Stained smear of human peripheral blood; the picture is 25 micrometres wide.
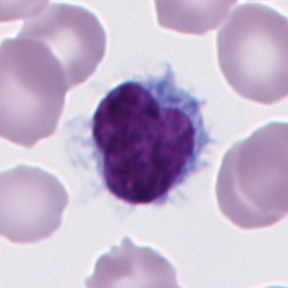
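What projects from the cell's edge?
Fine, hair-like threads of cytoplasm, on all sides.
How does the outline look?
Ragged rather than smooth.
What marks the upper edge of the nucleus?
A notch, giving it a lobed outline.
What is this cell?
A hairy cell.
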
